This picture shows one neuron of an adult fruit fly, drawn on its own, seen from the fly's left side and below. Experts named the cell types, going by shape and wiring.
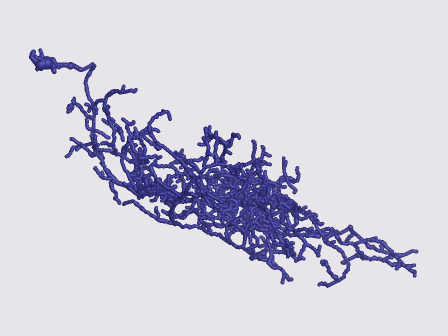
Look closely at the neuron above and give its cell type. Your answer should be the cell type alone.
GNG076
